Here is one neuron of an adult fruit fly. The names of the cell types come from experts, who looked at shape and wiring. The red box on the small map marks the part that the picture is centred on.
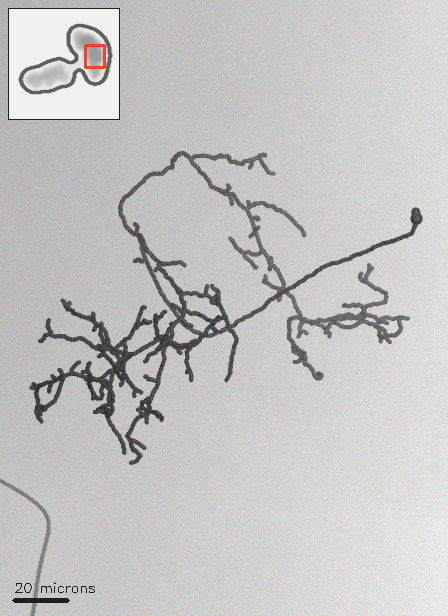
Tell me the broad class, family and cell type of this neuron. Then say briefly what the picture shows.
Its broad class is central-brain intrinsic neuron. The family is hemilineage PSa1. Its cell type is CL117. It lies in the brain. By the scale bar it is about 150 microns wide in this view. Dozens of branch ends can be seen.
